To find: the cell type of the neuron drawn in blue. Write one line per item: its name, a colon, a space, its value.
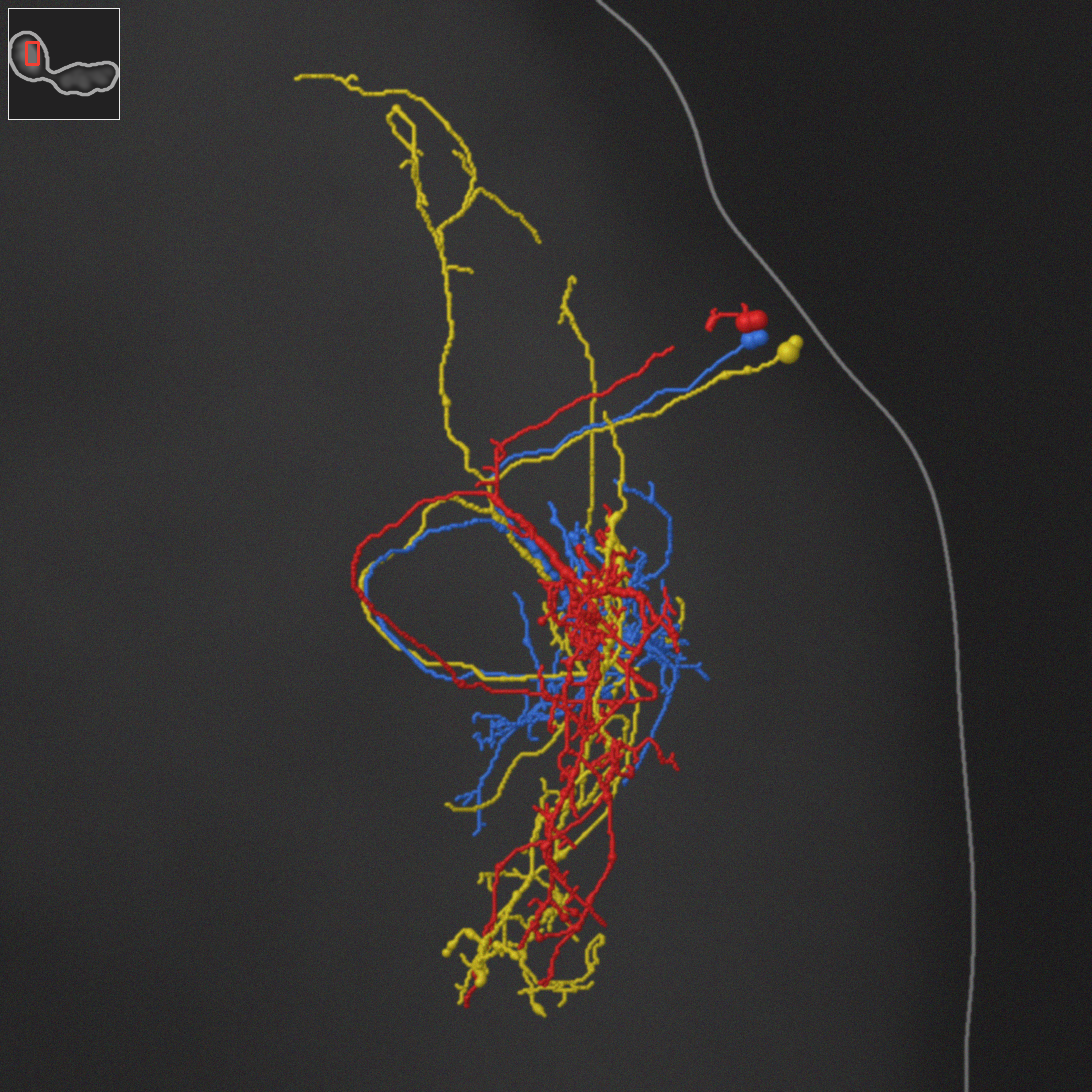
cell type: PS252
